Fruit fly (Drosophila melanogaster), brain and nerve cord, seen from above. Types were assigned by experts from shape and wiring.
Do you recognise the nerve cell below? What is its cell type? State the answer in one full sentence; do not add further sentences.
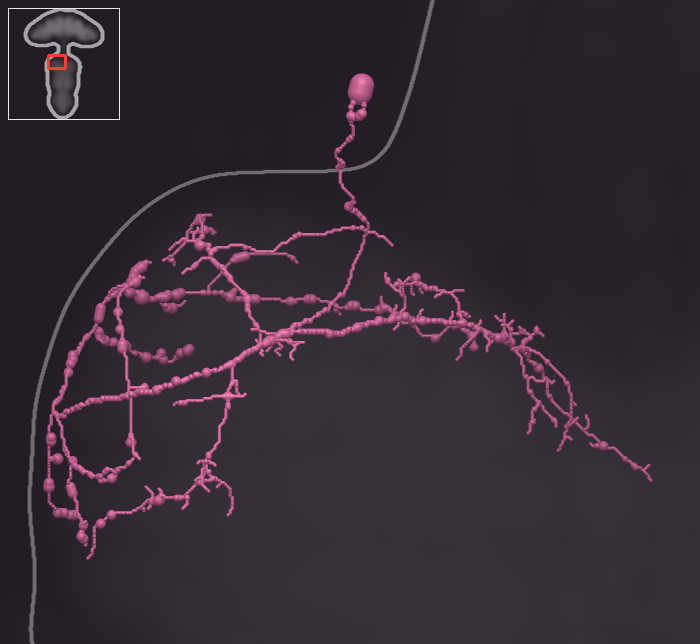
Classified by cell type, this neuron is IN08A036.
